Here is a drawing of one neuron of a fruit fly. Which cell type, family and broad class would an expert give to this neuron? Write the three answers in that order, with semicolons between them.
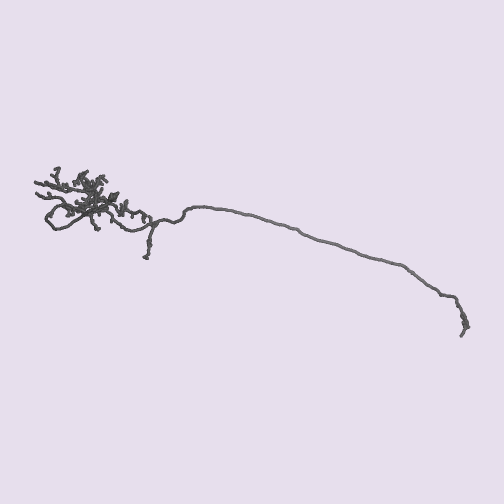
Tm5c; Tm; optic-lobe intrinsic neuron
